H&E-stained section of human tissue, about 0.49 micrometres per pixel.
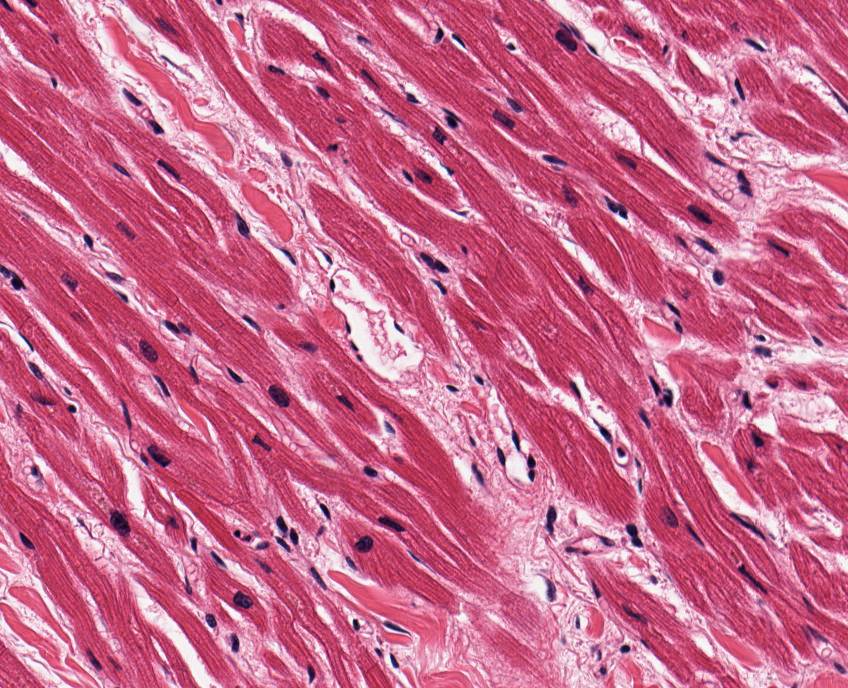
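Atrial appendage of the heart. Muscle fibres, branching and joining neighbours, run diagonally from upper left to lower right. Near the centre, a small thin-walled vessel with a largely empty lumen lies in loose connective tissue. Small dark spindle-shaped nuclei sit in connective tissue between fibres.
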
